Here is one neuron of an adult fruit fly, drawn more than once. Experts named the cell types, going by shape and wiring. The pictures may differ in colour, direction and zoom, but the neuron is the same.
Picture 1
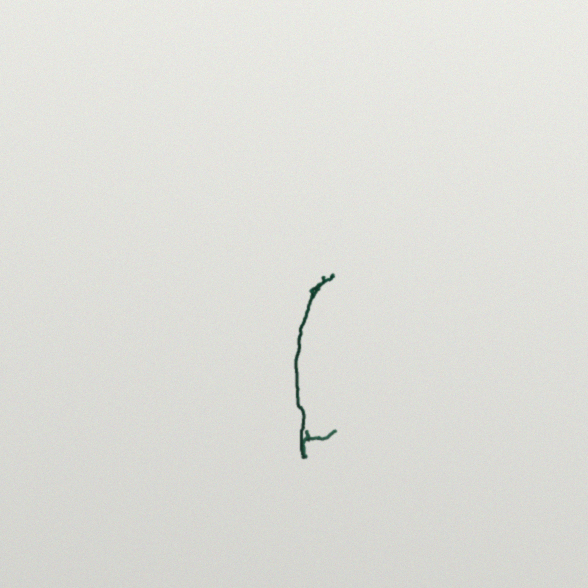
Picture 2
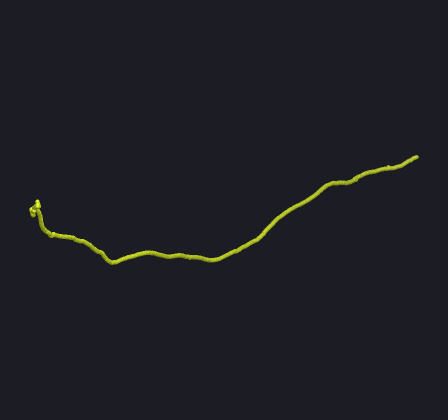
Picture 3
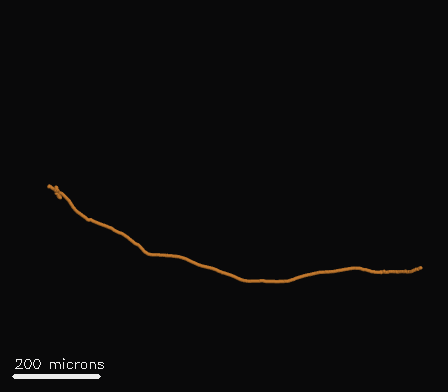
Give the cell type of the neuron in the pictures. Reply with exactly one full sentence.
This neuron is an instance of the cell type LgAG3.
